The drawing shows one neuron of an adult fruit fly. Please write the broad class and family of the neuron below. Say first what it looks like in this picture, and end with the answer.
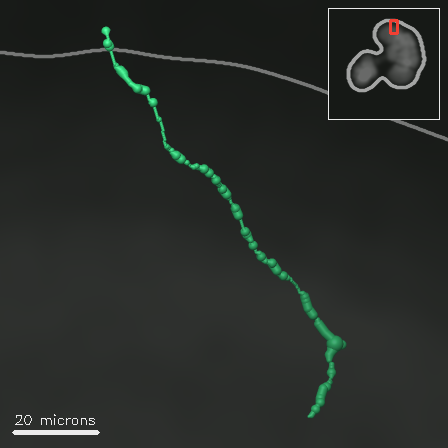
The drawing shows no cell body. From top to bottom in the picture it spans about 95 microns. It has a dozen or fewer branch ends. This is a photoreceptor or other optic-lobe sensory neuron. Its family is called class visual.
